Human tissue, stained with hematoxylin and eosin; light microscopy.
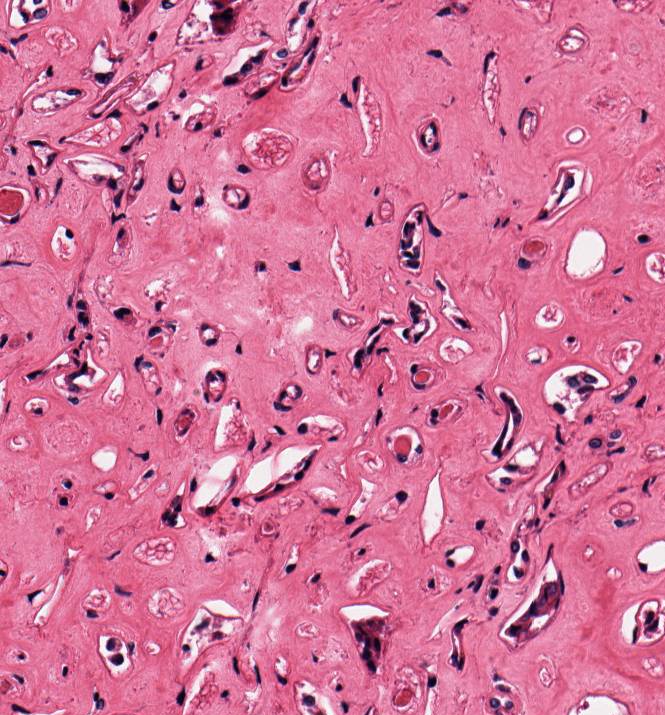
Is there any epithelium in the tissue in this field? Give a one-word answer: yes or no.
No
